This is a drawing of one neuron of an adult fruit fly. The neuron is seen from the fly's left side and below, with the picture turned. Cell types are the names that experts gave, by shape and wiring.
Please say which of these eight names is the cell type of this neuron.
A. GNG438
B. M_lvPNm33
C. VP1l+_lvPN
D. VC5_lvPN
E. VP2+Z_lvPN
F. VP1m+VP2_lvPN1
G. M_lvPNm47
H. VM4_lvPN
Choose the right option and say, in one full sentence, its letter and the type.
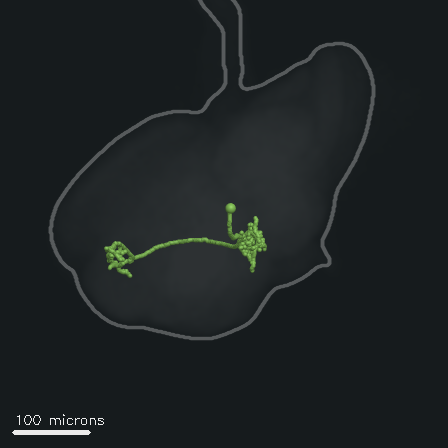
In option F is VP1m+VP2_lvPN1, which is the cell type of the neuron.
